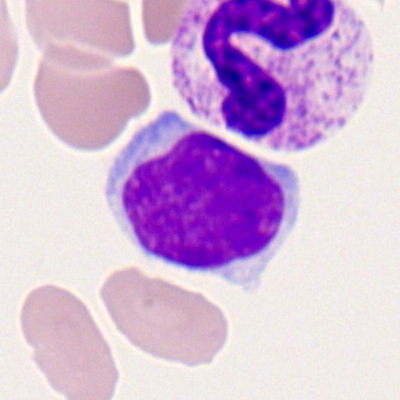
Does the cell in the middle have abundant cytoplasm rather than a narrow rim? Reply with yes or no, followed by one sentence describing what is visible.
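No. The cytoplasm forms only a narrow rim around the nucleus.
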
